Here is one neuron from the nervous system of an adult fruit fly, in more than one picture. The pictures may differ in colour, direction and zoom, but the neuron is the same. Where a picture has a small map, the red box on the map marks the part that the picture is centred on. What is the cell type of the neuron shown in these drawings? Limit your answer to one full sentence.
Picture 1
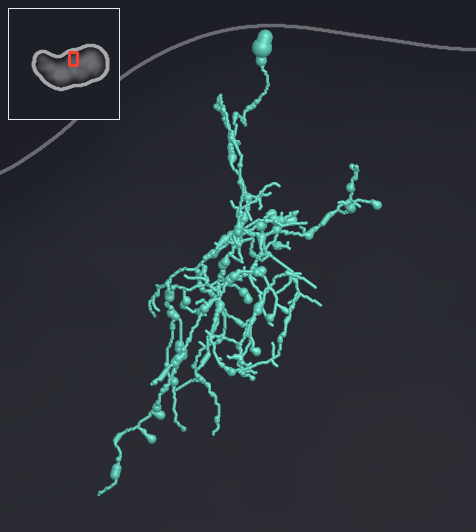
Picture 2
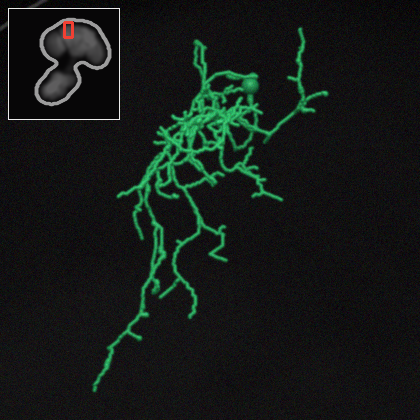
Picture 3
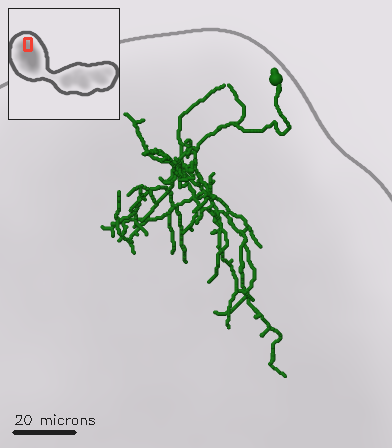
It is SLP289 that names the cell type of this neuron.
